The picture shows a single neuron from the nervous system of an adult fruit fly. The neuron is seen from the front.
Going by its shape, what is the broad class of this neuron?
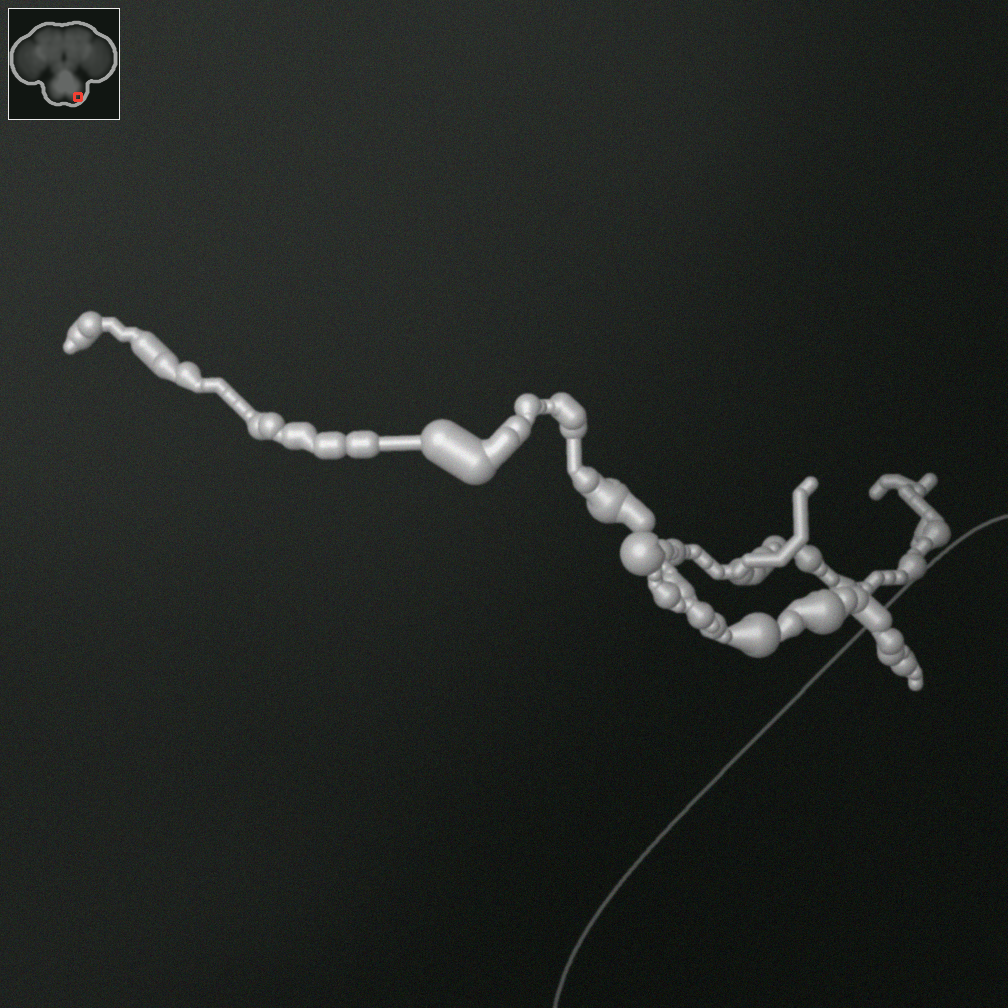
sensory neuron entering the nerve cord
